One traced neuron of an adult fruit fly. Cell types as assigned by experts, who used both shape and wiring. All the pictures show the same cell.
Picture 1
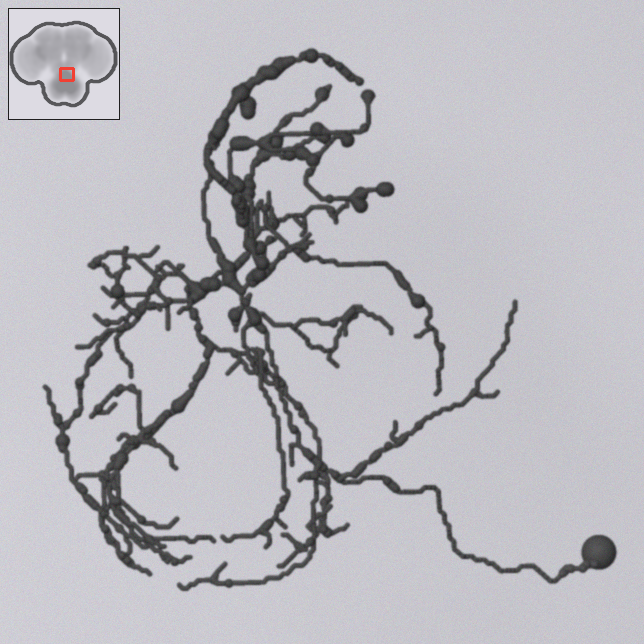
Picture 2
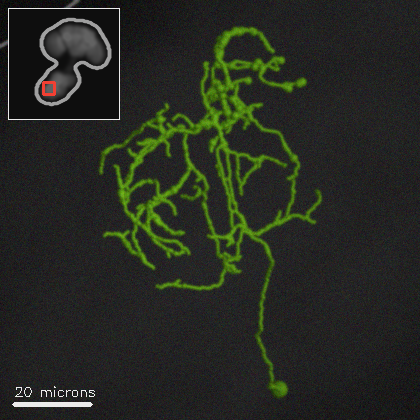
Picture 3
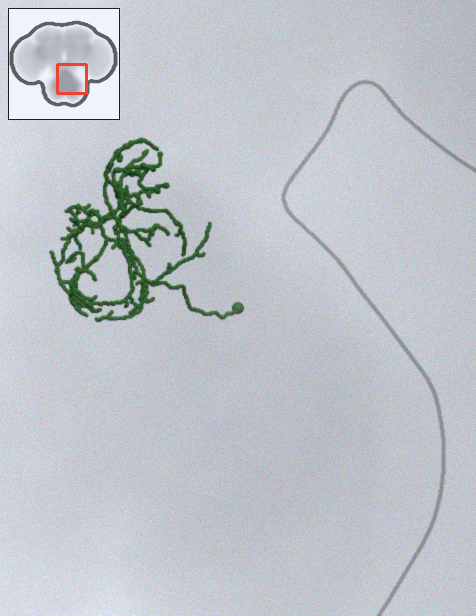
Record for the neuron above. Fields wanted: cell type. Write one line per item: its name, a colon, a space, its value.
cell type: IN02A059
